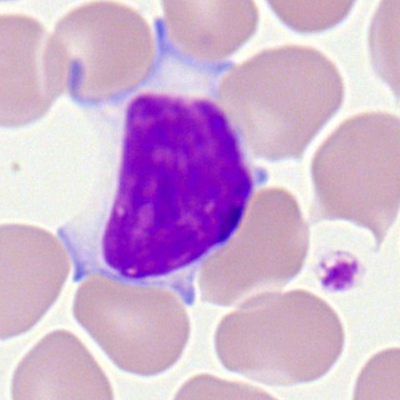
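Lymphocyte with a single, unlobed nucleus of roughly angular, four-sided outline. Its chromatin is dark purple and coarsely clumped, with paler patches between the clumps. The rim of cytoplasm is wider on the left of the nucleus than on the right, and the cytoplasm extends in a few thin, tapered points into gaps between red cells.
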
